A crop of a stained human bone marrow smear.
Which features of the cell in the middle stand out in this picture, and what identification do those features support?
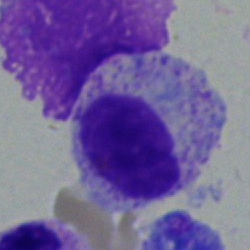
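Start with the shape: the outline is roughly round. Now find the nucleus; it sits off-centre, toward the lower left of the cell. The cytoplasm is pale blue-grey, with small purple granules scattered through it. This one is a myelocyte.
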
